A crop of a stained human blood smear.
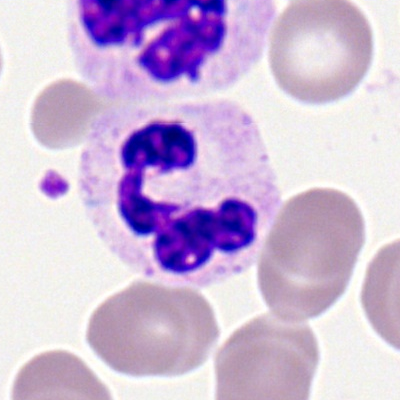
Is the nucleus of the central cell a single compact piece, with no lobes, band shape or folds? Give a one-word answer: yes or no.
No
